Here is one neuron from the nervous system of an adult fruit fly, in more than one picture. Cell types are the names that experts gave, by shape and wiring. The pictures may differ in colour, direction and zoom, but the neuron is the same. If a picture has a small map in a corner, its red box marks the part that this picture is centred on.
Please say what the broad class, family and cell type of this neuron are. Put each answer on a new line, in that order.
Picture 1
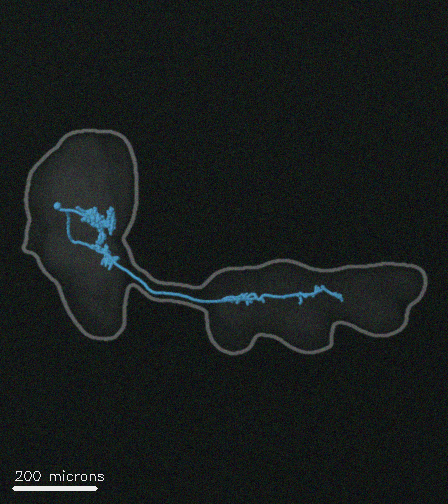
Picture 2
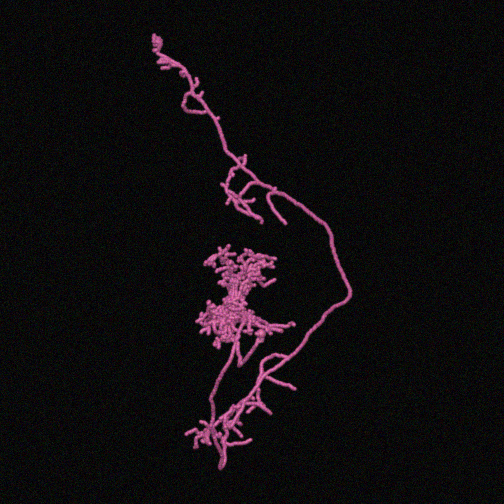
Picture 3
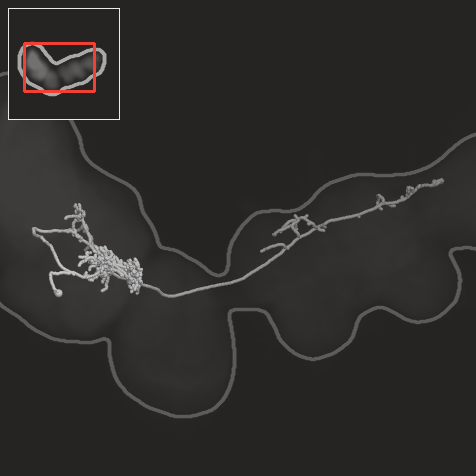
descending neuron
DNb
DNb02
